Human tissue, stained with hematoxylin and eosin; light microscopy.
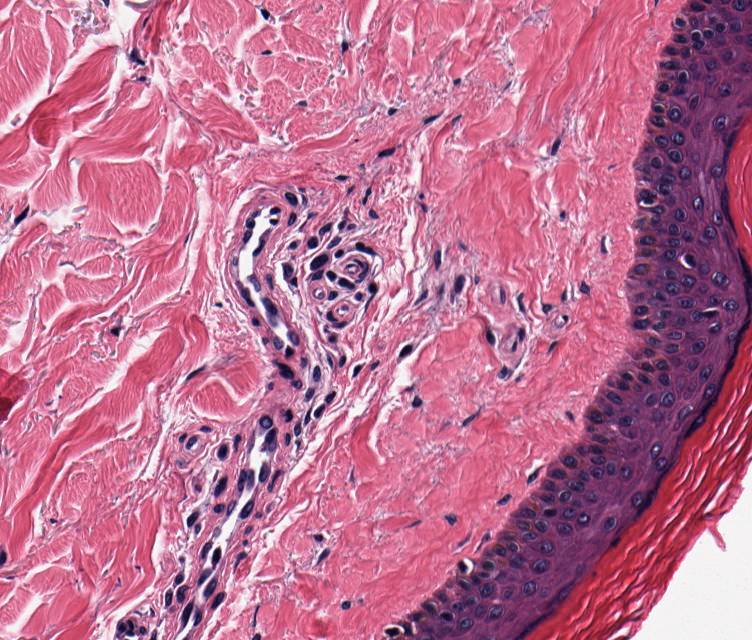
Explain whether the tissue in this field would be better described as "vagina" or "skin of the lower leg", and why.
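This is skin of the lower leg. A band of epidermis curves along the right edge of the field, with dermis filling the left and centre. The epidermal-dermal border is fairly smooth, lacking deep rete ridges. Keratinocyte nuclei are darkest and most crowded along the inner, left-hand border of the epidermis. In the upper left, the dermis consists of thick, coarse, pink collagen bundles running in varied directions.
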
